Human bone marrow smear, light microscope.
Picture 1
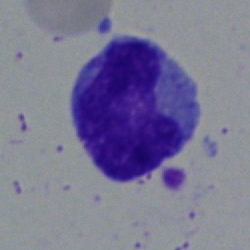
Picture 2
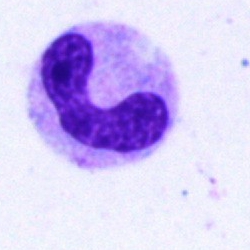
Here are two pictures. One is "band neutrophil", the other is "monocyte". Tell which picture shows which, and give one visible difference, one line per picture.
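The cell in picture 1 is a monocyte. The nucleus fills most of the cell.
The cell in picture 2 is a band neutrophil. The cytoplasm is abundant and pale pinkish-lilac.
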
